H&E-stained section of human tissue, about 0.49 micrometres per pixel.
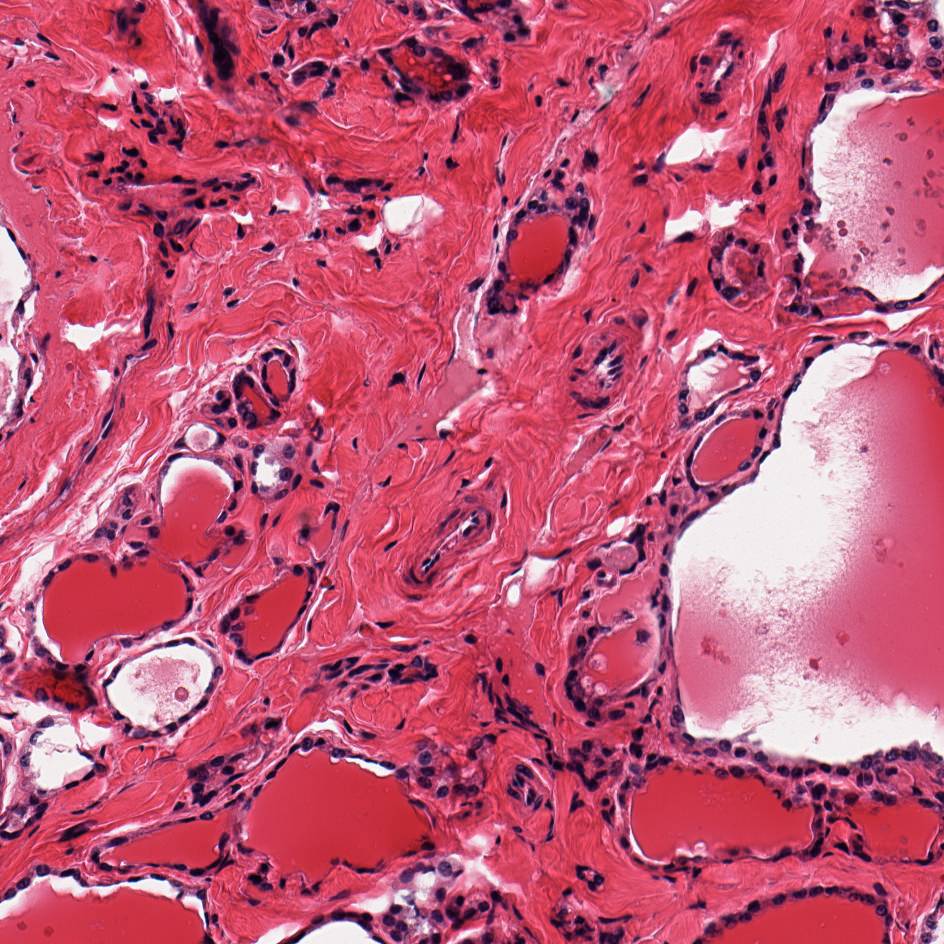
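Thyroid: dense pink fibrous stroma fills the centre and upper left; follicles gather mainly along the lower and right edges, the largest at the right edge. Notice each one is lined by a single layer of flattened to low cuboidal cells with small, round, dark nuclei.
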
